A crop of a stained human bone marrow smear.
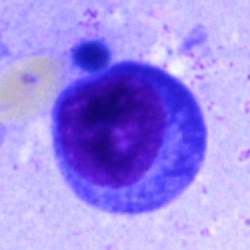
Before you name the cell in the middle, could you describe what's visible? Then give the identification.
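The cell has a round, smooth outline. Its cytoplasm is deep blue and forms its widest rim on the right and lower side of the nucleus. No distinct granules are seen in the cytoplasm. This is a plasma cell.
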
